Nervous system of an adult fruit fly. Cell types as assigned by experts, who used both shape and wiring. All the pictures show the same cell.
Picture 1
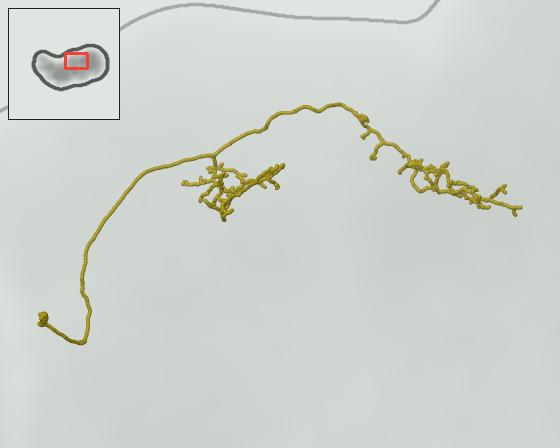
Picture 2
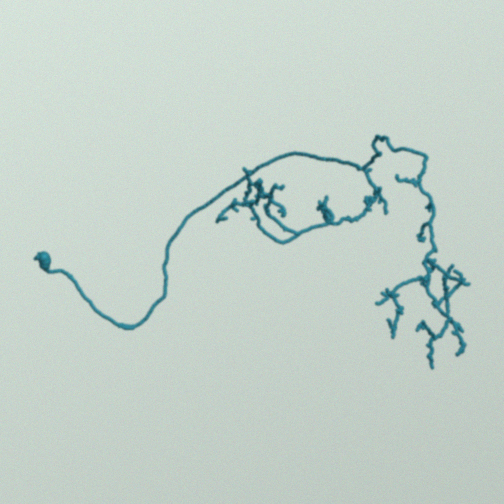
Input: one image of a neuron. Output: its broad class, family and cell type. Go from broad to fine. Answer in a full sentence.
A central-brain intrinsic neuron of hemilineage SIPa1_ventral, type CB4194.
